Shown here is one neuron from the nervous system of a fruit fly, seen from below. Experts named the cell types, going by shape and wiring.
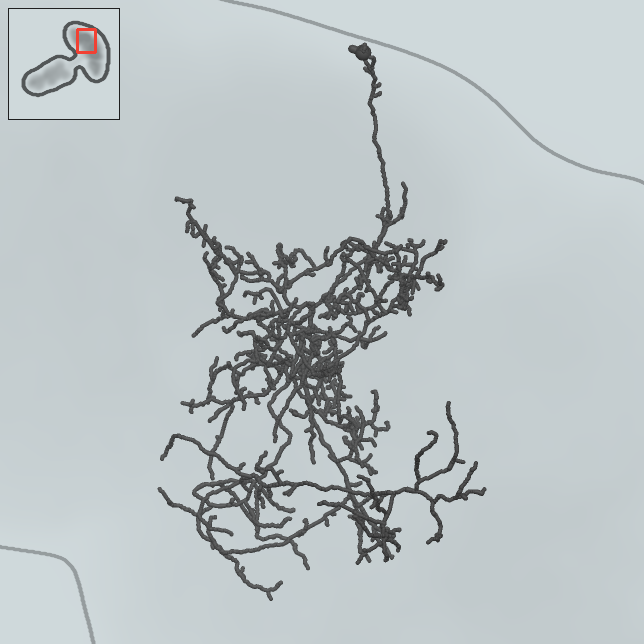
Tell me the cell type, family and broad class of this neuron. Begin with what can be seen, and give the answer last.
It is in the brain and does not reach the nerve cord. The picture shows more than a hundred branch ends. Its cell type is CL067. The family is hemilineage SLPa&l1_anterior. This is a central-brain intrinsic neuron.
